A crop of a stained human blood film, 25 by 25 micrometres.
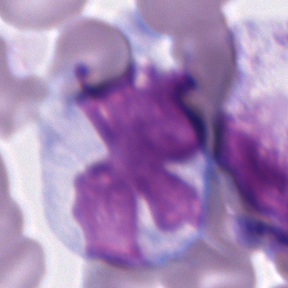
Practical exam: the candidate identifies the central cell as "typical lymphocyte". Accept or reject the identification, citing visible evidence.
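The name typical lymphocyte does not hold here; this cell is a monocyte. Its nucleus is cut by deep clefts into several lobes that together form a cross-like shape, and the outline of the cell is irregular rather than a smooth circle. No distinct nucleoli can be made out in the nucleus.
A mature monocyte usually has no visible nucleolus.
This absence therefore sits well with monocyte. The cytoplasm carries no visible granules.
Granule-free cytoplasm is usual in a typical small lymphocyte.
This feature therefore does not count against typical lymphocyte. A red cell overlaps the upper left part of the cell and presses into the top of the nucleus.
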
